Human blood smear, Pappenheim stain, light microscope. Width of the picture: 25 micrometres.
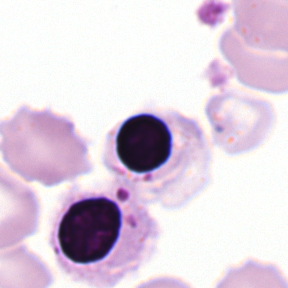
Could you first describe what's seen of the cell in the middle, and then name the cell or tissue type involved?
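Look around the nucleus and you will find a pale, weakly stained pinkish-grey zone whose outer edge is faint and irregular. Within the nucleus itself no nucleoli can be seen. Just below its lower edge sit a few small dark purple dots. This cell is a normoblast.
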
